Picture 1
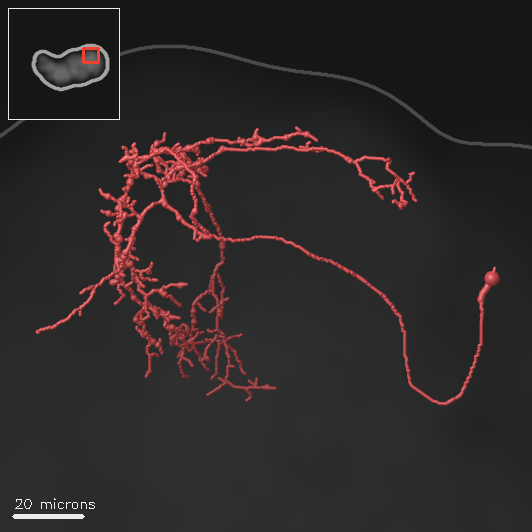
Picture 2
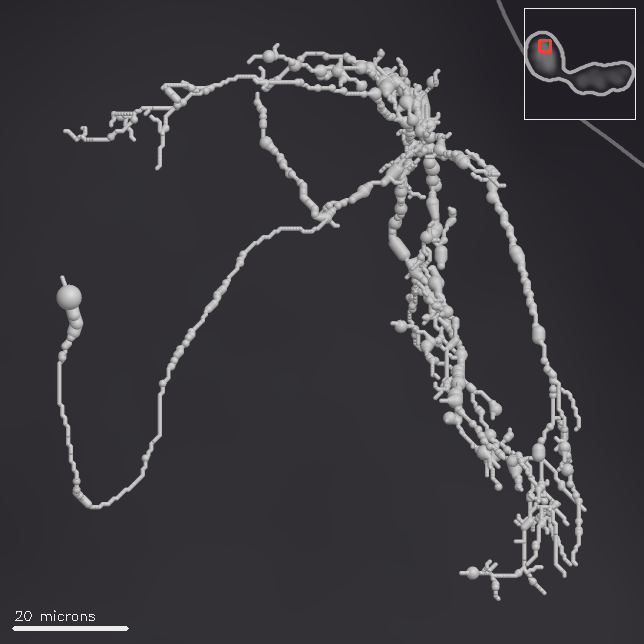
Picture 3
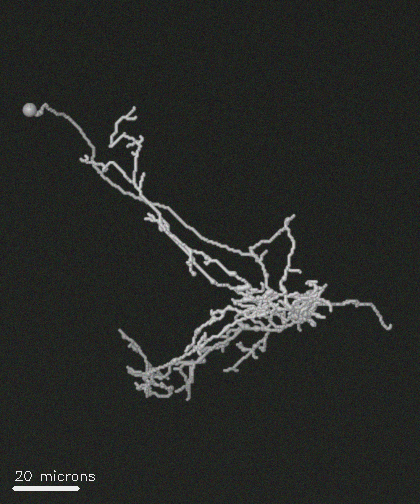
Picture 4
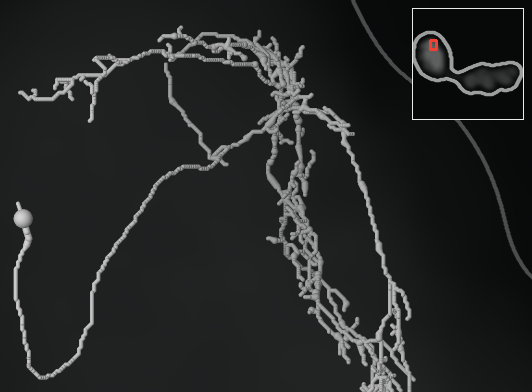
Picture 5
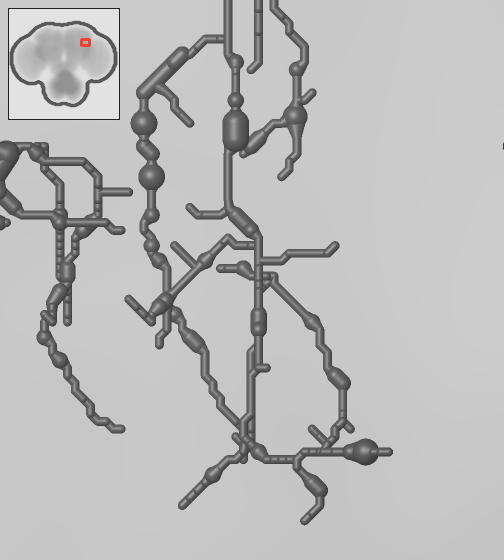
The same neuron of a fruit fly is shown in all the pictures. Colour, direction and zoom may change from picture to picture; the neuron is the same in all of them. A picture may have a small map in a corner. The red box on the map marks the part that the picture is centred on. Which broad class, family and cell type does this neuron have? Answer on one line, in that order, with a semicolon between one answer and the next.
central-brain intrinsic neuron; hemilineage SIPa1_ventral; SLP098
